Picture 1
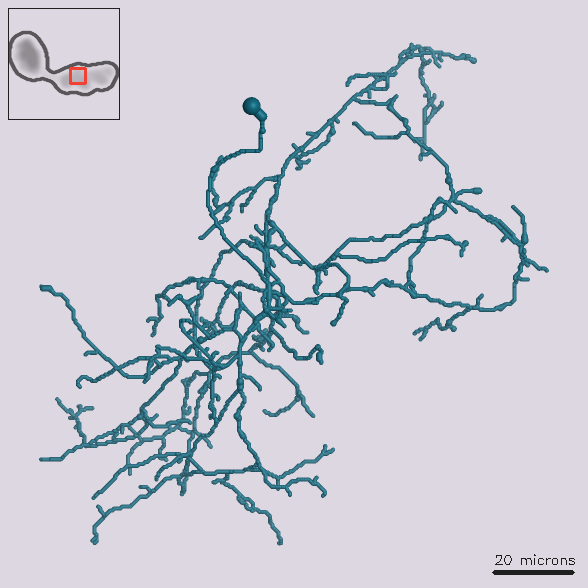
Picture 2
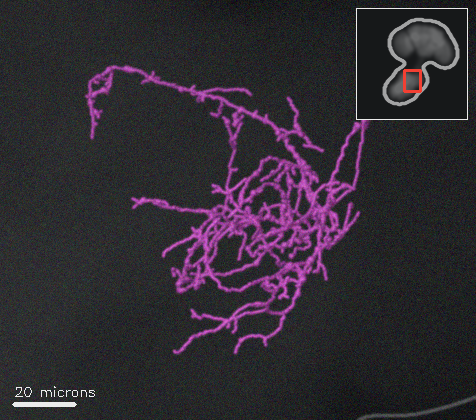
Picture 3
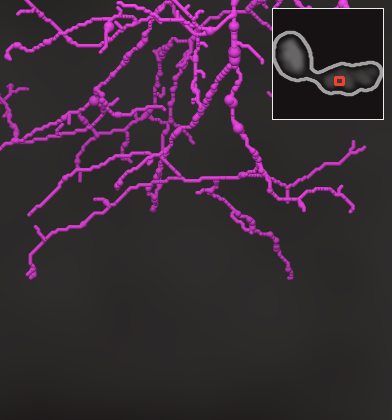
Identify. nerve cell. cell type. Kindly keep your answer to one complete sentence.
A cell of type IN17A078 is what this nerve cell is.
